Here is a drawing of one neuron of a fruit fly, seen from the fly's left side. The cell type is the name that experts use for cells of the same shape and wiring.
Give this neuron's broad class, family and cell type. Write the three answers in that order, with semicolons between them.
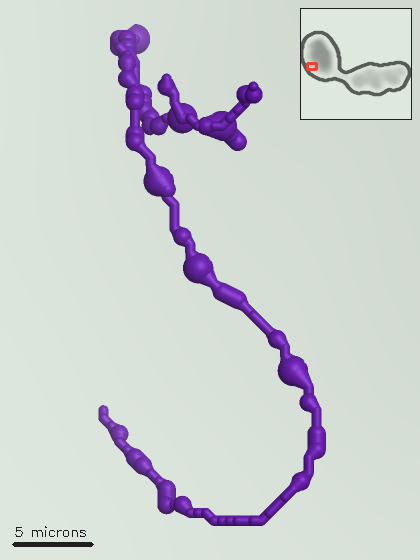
sensory neuron entering the brain; ENS; ENS2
